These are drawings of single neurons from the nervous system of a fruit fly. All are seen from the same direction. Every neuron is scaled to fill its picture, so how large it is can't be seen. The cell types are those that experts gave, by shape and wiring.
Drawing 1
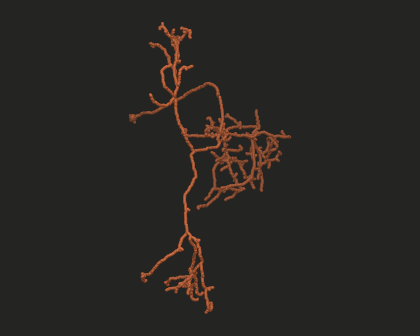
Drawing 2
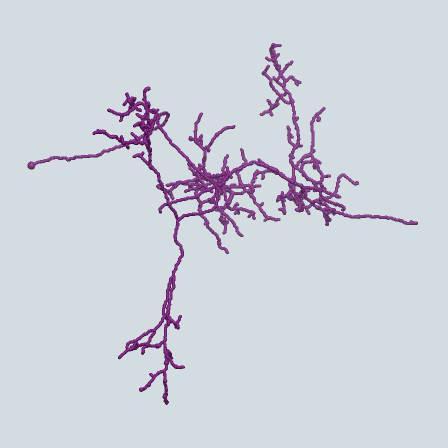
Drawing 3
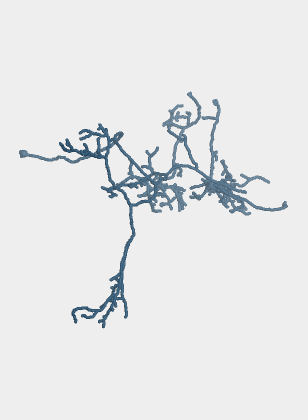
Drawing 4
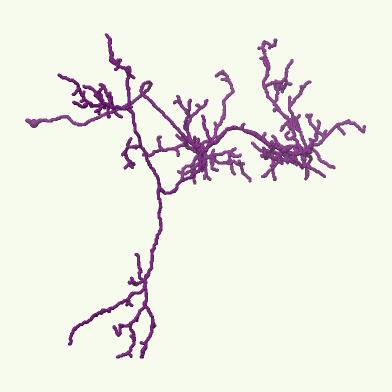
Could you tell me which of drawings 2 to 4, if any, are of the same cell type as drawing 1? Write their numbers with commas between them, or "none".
none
